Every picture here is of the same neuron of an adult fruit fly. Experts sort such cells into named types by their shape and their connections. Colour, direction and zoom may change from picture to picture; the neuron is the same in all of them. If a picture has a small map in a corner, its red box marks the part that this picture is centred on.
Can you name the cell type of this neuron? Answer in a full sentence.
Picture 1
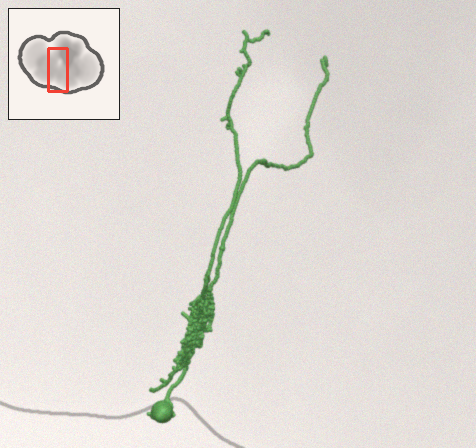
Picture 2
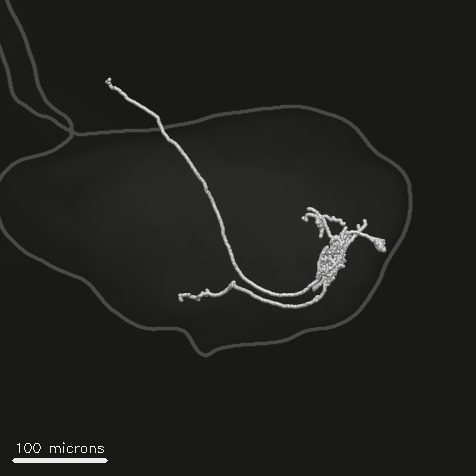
The cell type is IPC.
